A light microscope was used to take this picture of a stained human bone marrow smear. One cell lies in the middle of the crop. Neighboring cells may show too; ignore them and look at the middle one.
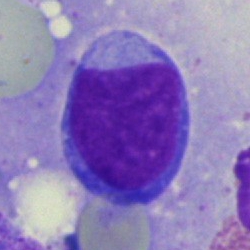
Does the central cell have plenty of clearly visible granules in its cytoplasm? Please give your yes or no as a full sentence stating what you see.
No, the cell shows no granules in its cytoplasm.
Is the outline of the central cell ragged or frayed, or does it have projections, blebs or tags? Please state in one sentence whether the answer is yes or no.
No, the outline of this cell is smooth and free of projections.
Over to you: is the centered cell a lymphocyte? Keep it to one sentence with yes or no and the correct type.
No, instead of being a lymphocyte, the middle cell is a blast.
